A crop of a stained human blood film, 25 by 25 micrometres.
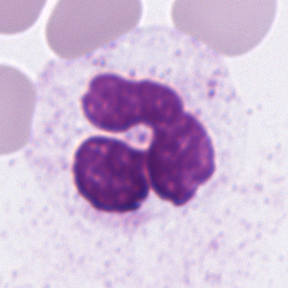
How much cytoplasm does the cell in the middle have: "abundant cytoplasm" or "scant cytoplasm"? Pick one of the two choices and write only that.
Abundant cytoplasm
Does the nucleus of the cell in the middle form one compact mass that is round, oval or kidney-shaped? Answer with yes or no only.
No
